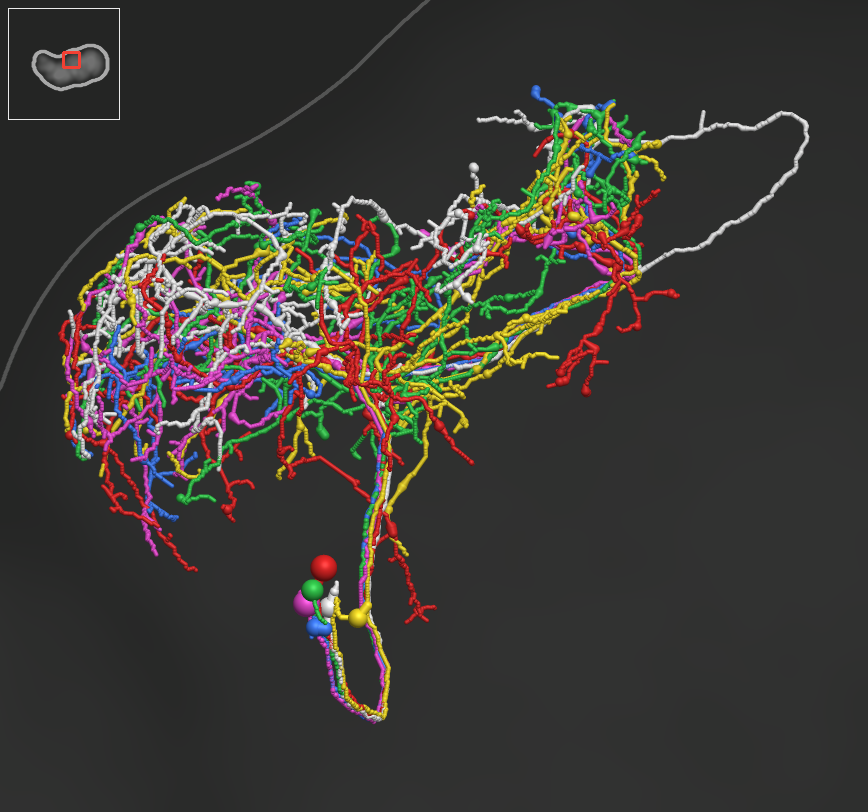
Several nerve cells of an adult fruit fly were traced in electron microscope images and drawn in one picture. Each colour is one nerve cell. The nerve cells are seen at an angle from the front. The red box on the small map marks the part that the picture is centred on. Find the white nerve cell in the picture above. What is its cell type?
LHAV6b3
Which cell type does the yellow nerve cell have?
CB3023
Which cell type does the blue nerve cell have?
LHAV6a7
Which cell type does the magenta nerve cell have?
LHAV6a5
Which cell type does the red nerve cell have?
CB2172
